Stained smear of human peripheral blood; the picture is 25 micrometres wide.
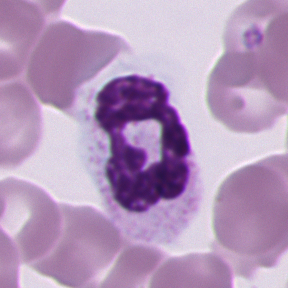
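Segmented neutrophil, the central cell. First, its nucleus forms a closed ring around a pale central hole. Second, that ring is lumpy, with several bulging segments along it. Third, the chromatin is dark purple and coarsely clumped. Last, fine pink-lilac granules lie scattered through the cytoplasm.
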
